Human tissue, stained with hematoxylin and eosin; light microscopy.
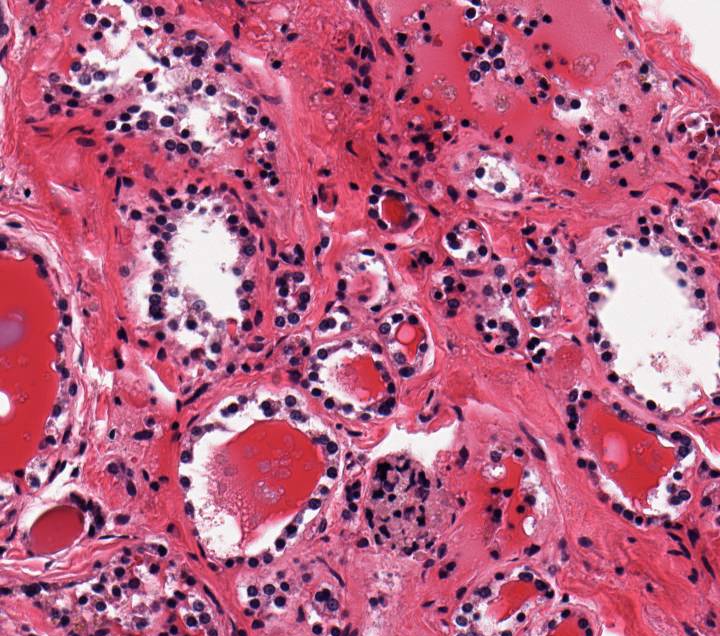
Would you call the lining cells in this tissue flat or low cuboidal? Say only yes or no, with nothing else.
Yes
